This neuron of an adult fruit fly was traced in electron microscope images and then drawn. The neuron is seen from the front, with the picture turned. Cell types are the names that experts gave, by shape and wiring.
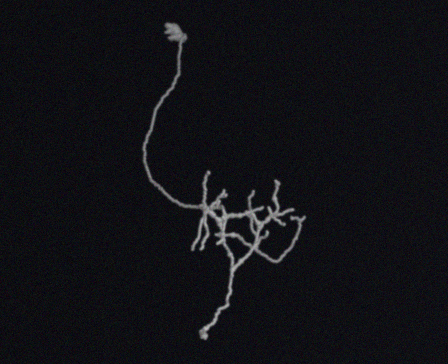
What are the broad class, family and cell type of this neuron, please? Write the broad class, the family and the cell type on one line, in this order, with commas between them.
nerve-cord intrinsic neuron, hemilineage 04B, IN04B107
